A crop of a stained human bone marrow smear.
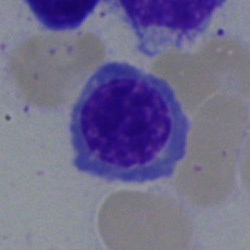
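Erythroblast, central cell, stained bone marrow smear. Outline roughly round, a few shallow angular bulges. Chromatin dark purple, patchy rather than smooth. Cytoplasm blue; no vacuoles seen.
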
